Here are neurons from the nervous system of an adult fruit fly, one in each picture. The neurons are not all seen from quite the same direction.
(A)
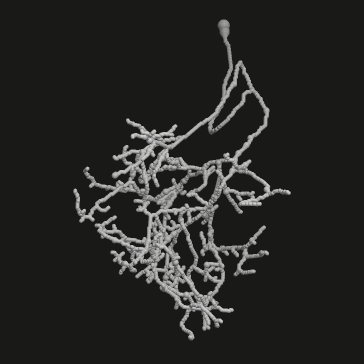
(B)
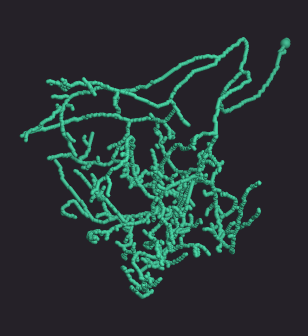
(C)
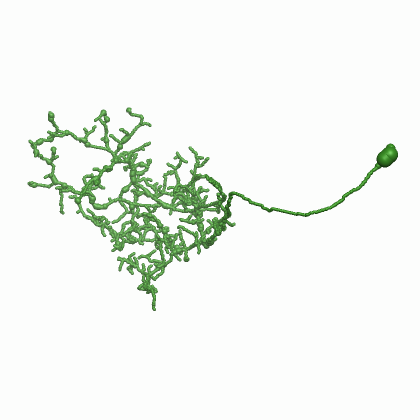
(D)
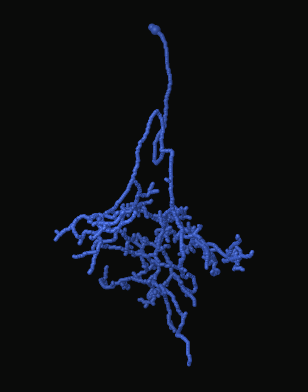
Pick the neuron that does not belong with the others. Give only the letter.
C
